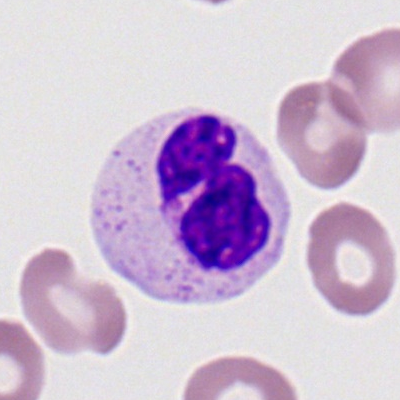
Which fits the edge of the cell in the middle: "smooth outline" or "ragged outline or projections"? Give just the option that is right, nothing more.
Smooth outline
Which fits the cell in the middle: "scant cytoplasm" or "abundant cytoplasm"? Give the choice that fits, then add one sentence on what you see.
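Abundant cytoplasm. The cytoplasm is plentiful and pale lilac.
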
